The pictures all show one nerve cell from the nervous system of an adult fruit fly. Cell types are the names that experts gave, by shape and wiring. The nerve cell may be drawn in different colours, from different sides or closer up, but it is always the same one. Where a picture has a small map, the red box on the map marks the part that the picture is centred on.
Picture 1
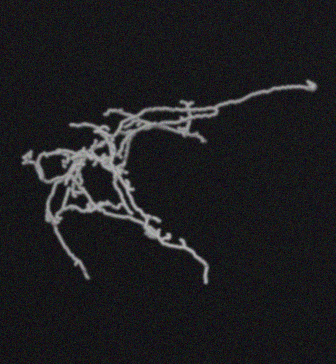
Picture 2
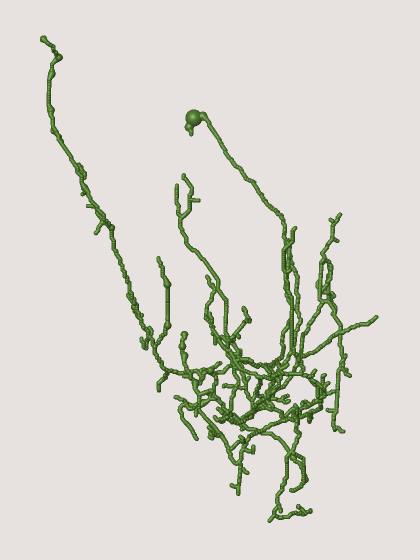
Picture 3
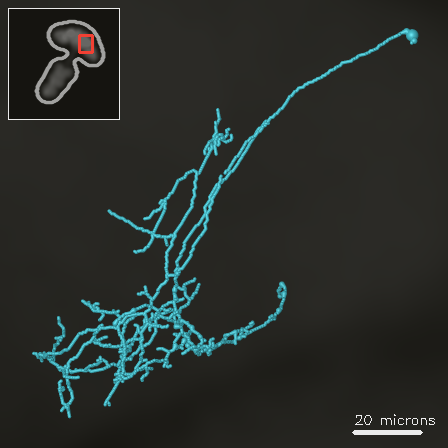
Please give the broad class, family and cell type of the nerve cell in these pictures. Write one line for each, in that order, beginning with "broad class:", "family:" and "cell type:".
broad class: central-brain intrinsic neuron
family: hemilineage LALa1_posterior
cell type: WED044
